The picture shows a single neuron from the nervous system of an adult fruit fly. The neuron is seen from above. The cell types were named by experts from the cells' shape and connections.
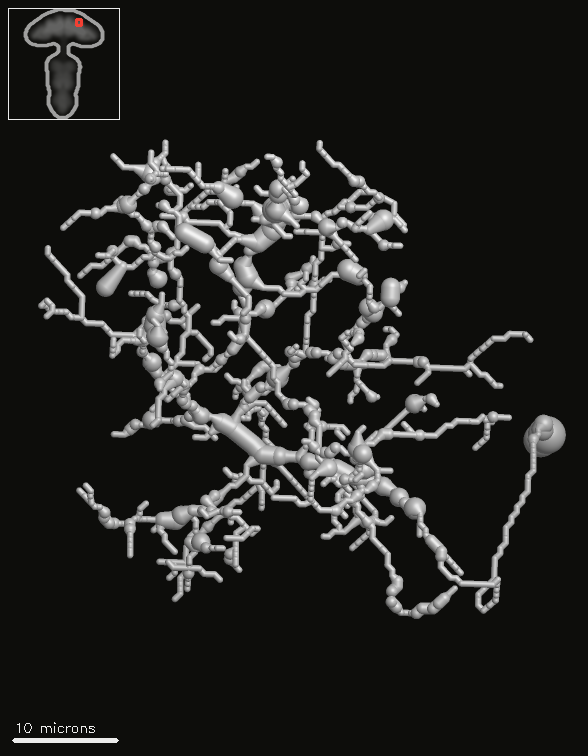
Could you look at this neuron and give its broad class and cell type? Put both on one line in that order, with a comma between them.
central-brain intrinsic neuron, CB0927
